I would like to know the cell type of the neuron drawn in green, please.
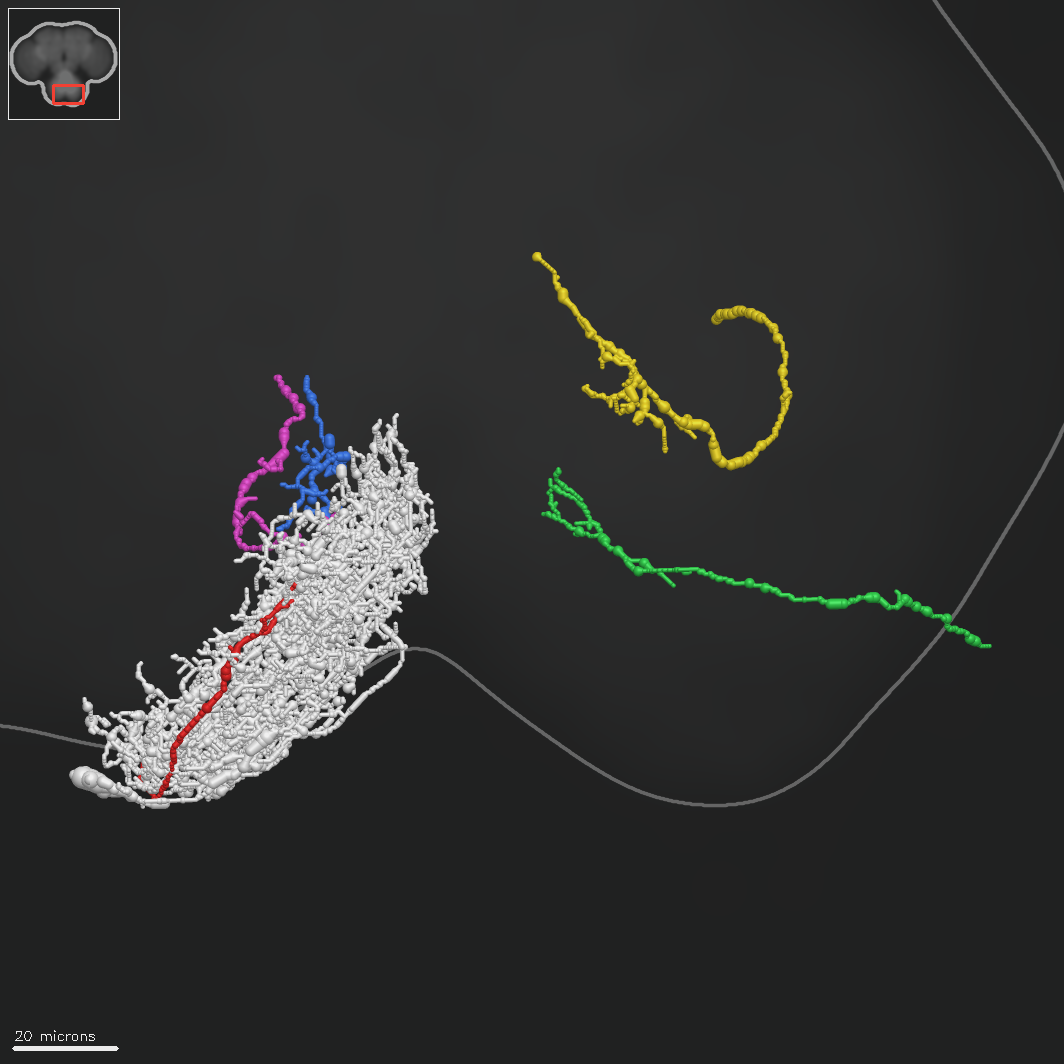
SNta40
